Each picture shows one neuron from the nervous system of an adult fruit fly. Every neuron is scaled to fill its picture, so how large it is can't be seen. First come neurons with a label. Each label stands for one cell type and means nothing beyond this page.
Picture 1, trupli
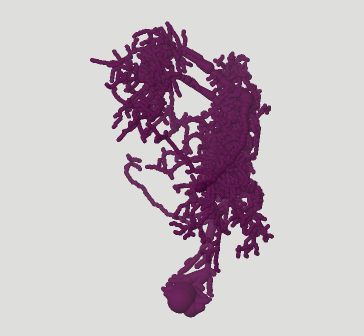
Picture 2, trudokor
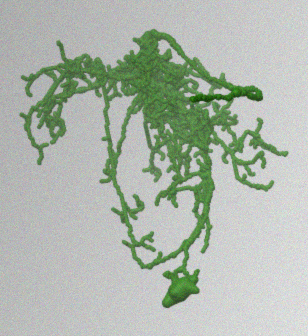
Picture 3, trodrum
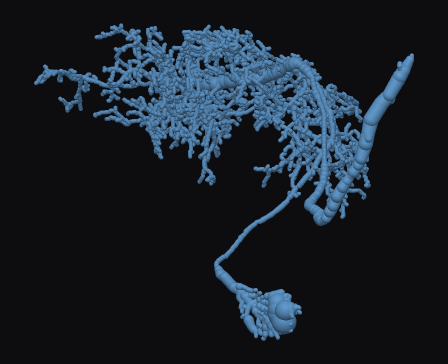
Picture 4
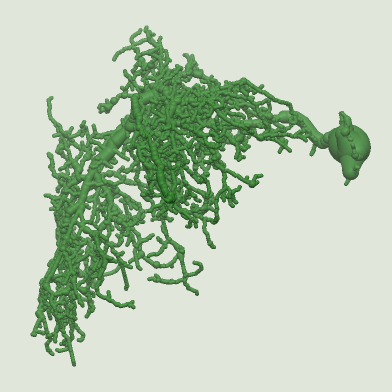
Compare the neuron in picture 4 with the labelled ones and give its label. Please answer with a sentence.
It belongs to trupli.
